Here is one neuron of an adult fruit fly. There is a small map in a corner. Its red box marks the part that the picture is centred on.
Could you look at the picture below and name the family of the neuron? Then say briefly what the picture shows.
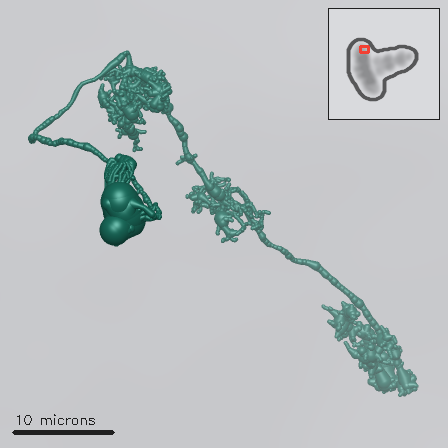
The family is Mi. This is an optic-lobe intrinsic neuron. From left to right in the picture it spans about 40 microns. Dozens of branch ends can be seen.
